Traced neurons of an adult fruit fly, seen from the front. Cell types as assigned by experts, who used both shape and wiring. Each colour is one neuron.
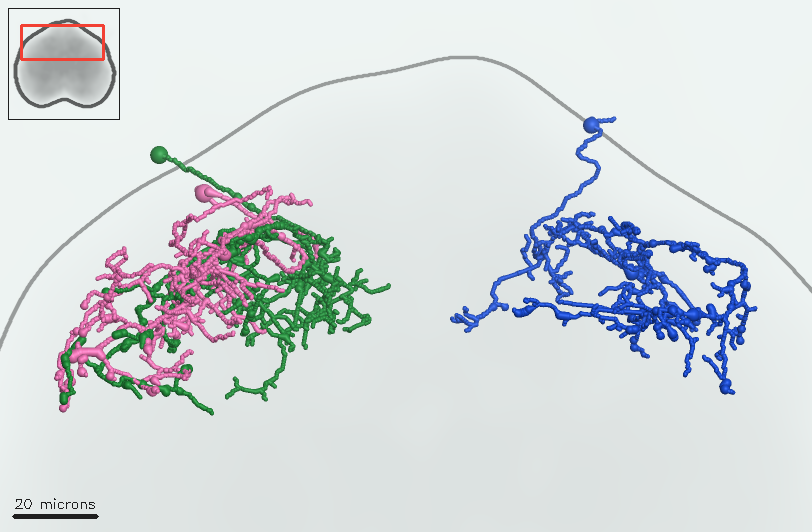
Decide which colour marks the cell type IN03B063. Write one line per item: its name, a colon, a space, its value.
colour: pink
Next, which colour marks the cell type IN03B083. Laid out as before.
colour: blue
